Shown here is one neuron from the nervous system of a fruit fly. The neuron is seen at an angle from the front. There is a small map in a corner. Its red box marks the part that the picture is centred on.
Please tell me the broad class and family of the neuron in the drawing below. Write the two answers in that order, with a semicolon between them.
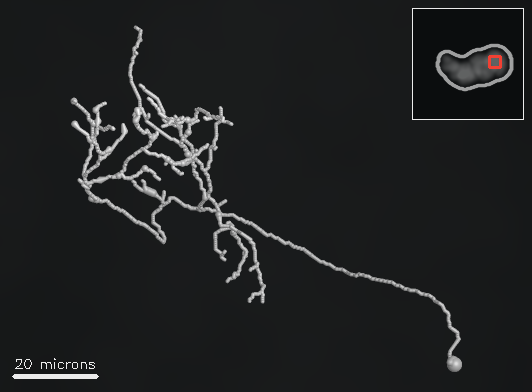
central-brain intrinsic neuron; hemilineage EBa1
